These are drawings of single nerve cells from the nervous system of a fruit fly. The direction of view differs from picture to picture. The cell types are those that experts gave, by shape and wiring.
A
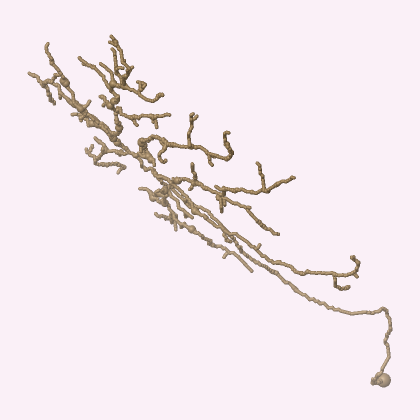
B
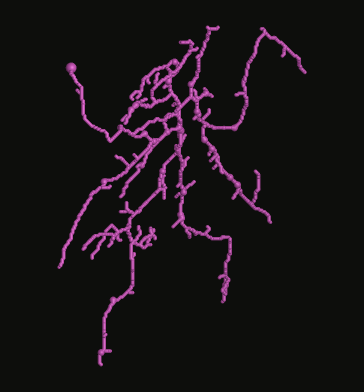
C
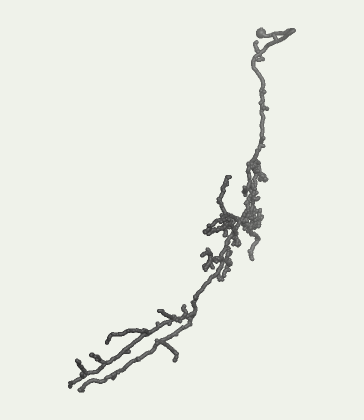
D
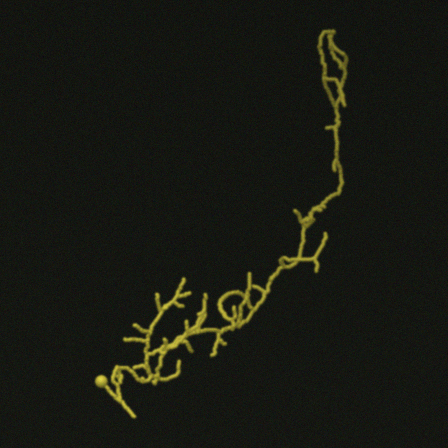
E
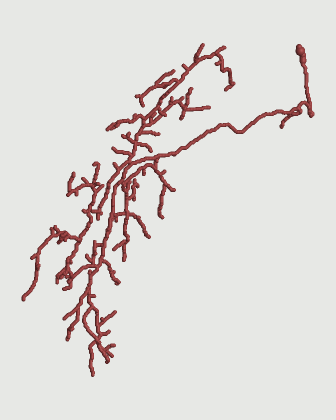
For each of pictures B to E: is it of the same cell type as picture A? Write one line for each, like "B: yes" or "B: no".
B: yes
C: no
D: no
E: yes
